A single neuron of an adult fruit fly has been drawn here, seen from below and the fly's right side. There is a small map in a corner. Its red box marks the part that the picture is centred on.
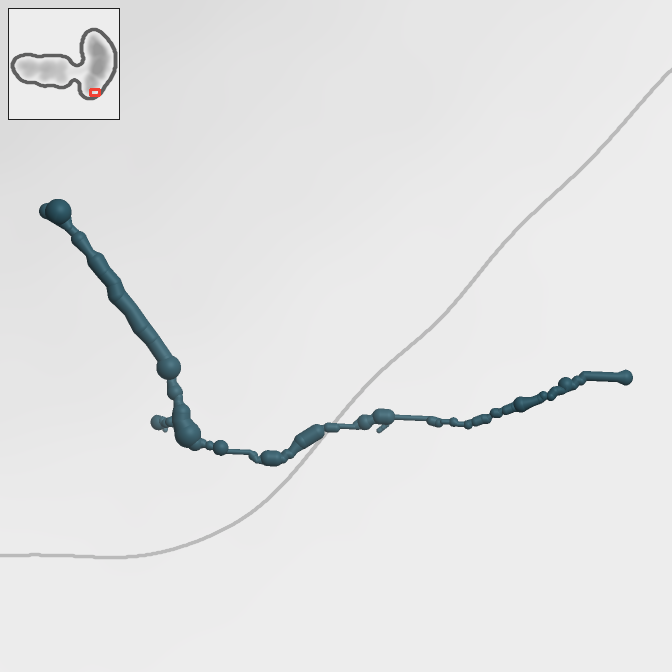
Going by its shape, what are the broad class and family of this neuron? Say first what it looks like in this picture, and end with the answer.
It is in the brain and does not reach the nerve cord. The drawing shows no cell body. It has a dozen or fewer branch ends. This is a photoreceptor or other optic-lobe sensory neuron. Its family is called class visual.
